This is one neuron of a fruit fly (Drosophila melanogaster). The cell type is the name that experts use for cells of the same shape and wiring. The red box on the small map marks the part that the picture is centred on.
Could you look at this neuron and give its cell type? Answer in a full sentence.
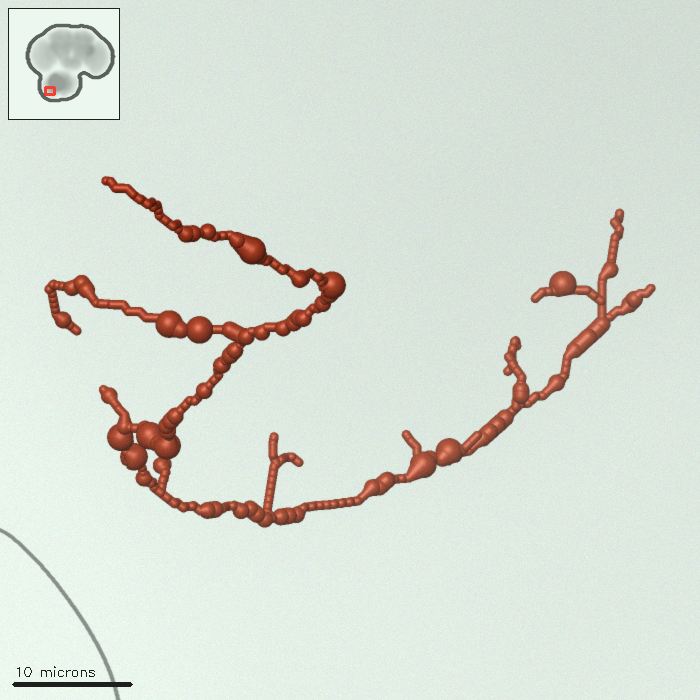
The cell type is SNta42.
